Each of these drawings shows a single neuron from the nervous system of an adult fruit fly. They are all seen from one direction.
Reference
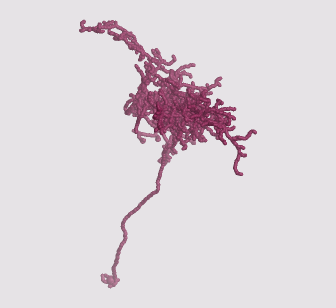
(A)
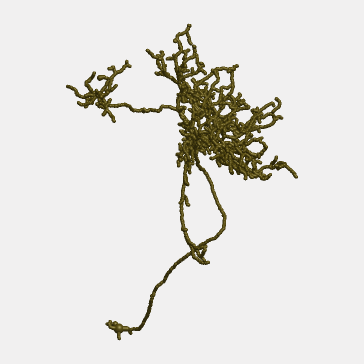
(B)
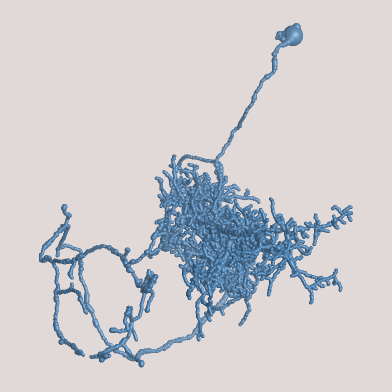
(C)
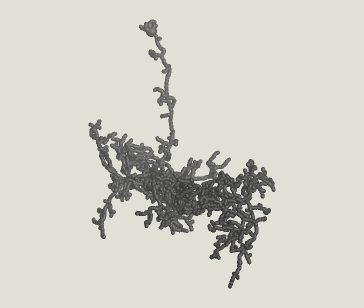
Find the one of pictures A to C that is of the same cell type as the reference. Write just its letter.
A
